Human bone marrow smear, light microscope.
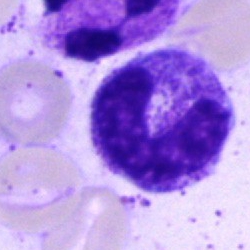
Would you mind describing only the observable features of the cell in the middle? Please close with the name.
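Notice that the cell is round, with a smooth outline. Its granules reach right out to the edge. In the upper right part you can find a paler, finely speckled lilac area. You won't see any clear vacuoles. This cell is a band neutrophil.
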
